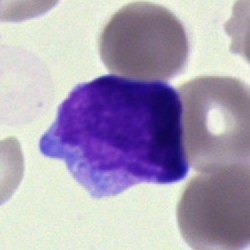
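Blast at the centre of a stained human bone marrow smear. Its outline is irregular and angular. The nucleus occupies most of the cell and lies toward the upper right. No distinct granules are seen in the cytoplasm, whose lower margin is ragged and uneven.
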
